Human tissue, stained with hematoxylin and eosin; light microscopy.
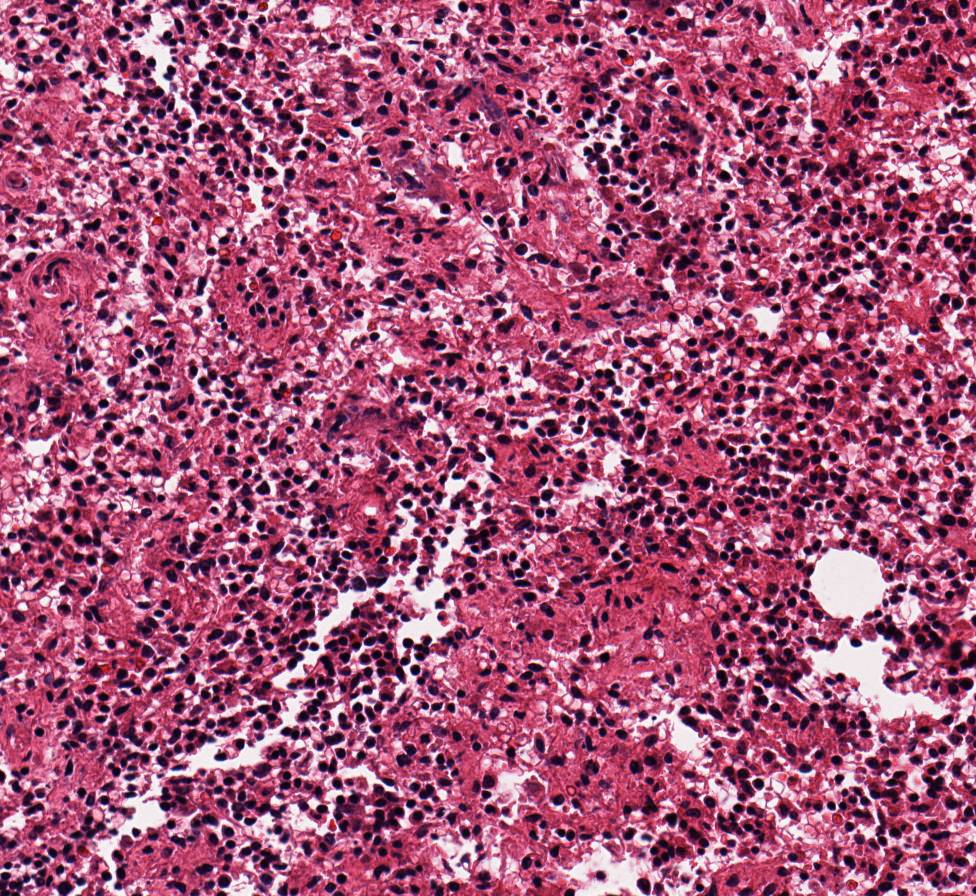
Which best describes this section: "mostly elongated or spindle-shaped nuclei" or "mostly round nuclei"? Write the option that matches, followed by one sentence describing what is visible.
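Mostly round nuclei. Most nuclei are small, round and dark-staining.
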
